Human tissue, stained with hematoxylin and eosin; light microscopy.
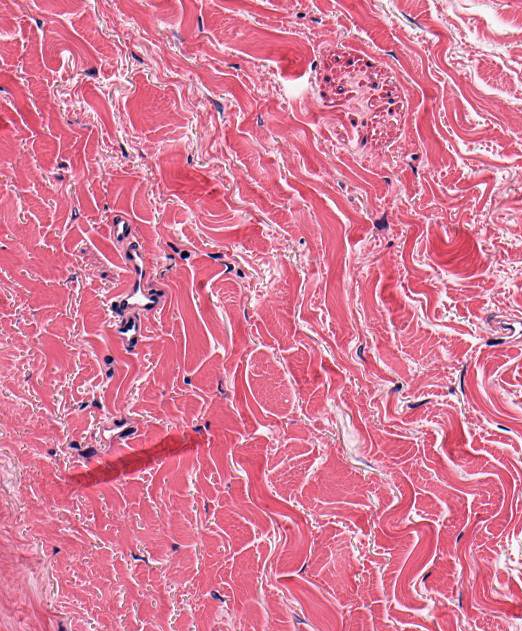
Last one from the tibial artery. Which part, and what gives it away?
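Tunica adventitia is the part shown. To begin, thick pink collagen bundles run in many directions across the whole field, as wavy lengthwise profiles or, as in the centre, rounded cross-cut ones. Next, nuclei are sparse, small, dark and spindle-shaped, set in the narrow spaces between bundles.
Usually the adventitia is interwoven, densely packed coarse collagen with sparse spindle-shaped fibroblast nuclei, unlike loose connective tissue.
Near the top right lies a small rounded pale-pink structure holding several nuclei.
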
